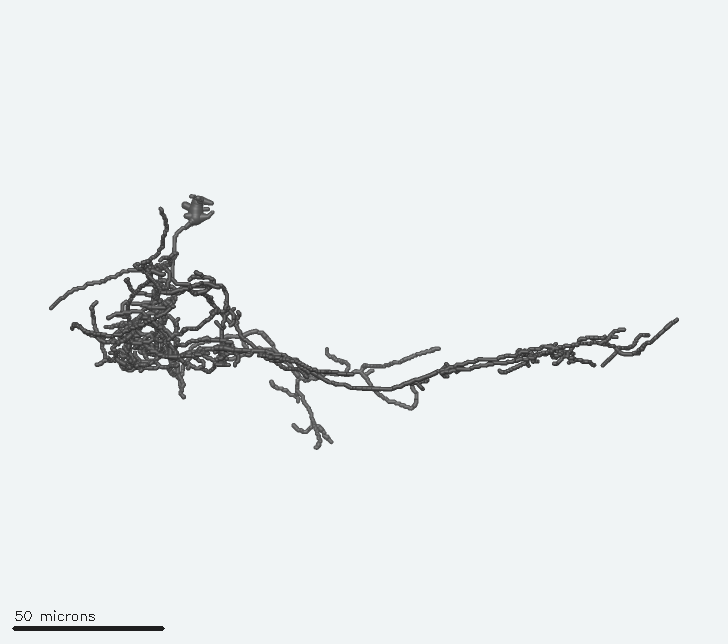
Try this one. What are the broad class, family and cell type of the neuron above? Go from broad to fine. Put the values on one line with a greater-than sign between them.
central-brain intrinsic neuron > hemilineage ALv2 > vLN26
